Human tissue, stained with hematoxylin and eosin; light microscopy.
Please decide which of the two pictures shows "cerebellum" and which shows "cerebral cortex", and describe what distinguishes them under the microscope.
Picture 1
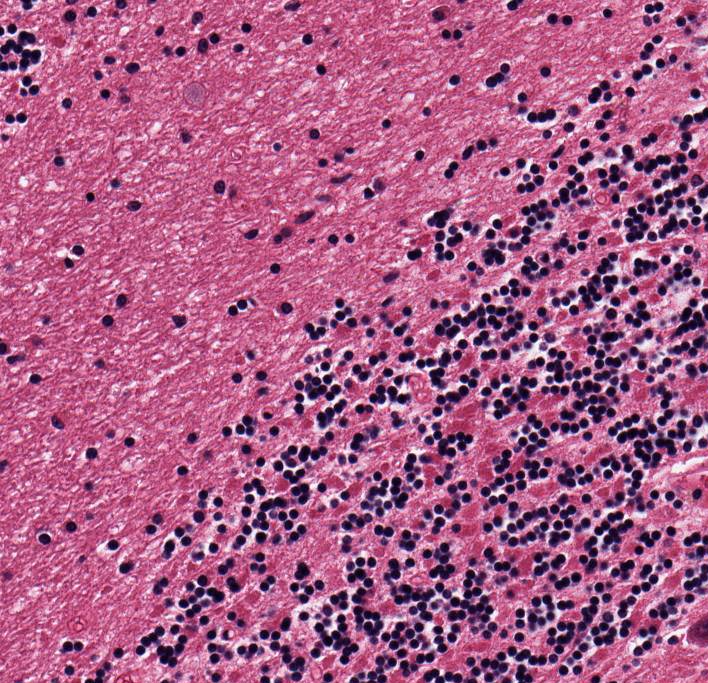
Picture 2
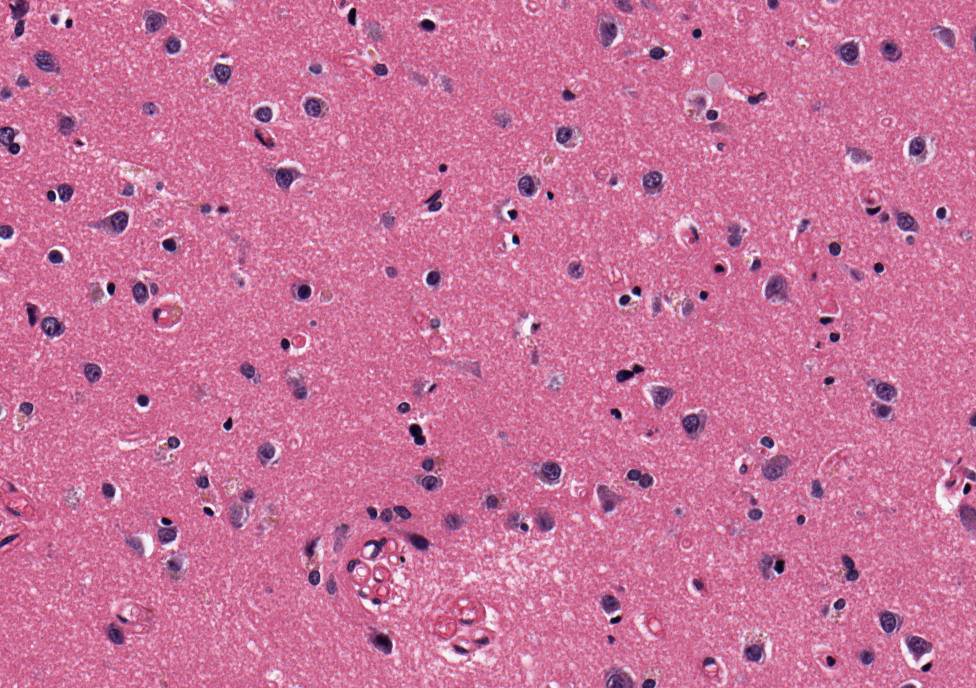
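The cerebellum is in picture 1; the cerebral cortex is in picture 2. Picture 1 is split along a diagonal border: crowded, intensely dark, small round nuclei with almost no visible cytoplasm fill the lower right, while the upper left is pink and finely fibrillary with sparse small dark nuclei.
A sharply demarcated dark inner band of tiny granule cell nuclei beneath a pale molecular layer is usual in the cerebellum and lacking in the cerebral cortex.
Picture 2 has cells scattered singly and fairly evenly in finely granular, stippled pink material, forming no units. Scattered larger cells have angular or triangular bodies, purple-pink cytoplasm and a paler round nucleus.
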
